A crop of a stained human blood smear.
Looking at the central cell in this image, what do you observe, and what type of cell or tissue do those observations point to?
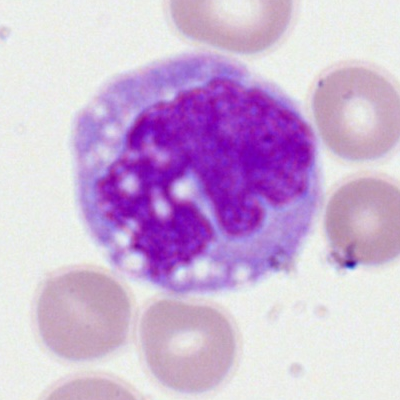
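A roughly round, smooth outline encloses an irregular, folded nucleus with several indentations. Many small, clear, round vacuoles lie in the cytoplasm, most of them along the left and lower edges. No coarse coloured granules are seen in the cytoplasm. The cell is a monocyte.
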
